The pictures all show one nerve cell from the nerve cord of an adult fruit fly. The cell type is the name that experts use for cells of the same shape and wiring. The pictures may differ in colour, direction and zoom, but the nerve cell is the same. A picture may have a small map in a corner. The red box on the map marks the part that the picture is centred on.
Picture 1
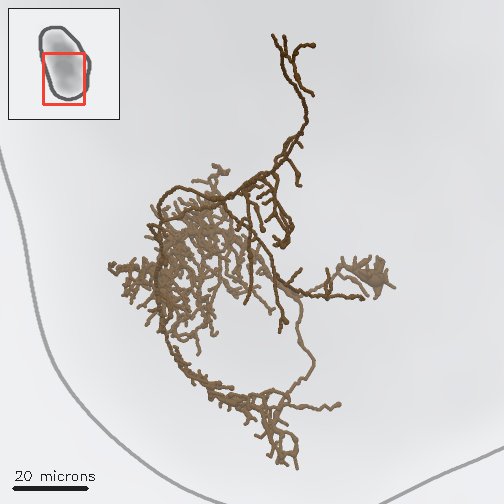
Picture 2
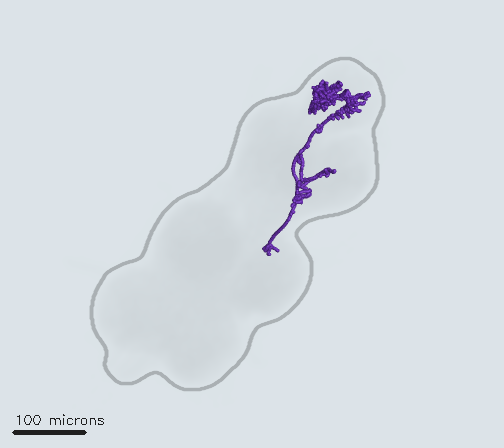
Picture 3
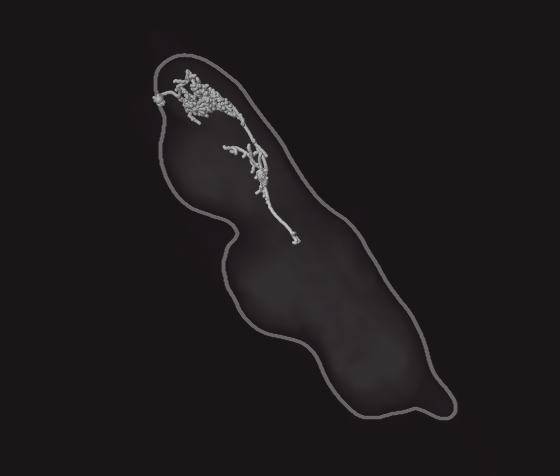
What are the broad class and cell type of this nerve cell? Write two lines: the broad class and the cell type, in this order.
nerve-cord intrinsic neuron
INXXX425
